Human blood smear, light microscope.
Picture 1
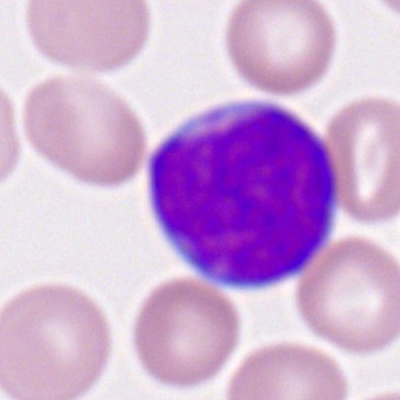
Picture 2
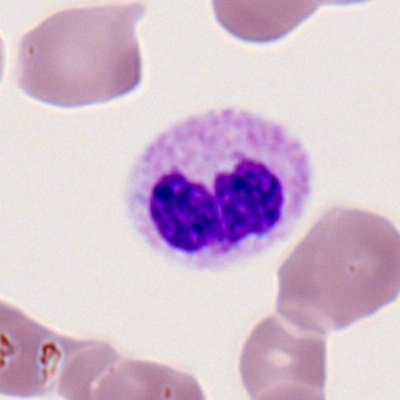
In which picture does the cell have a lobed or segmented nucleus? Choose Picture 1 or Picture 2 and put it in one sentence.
What Picture 2 shows is a cell with a nucleus split into lobes.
